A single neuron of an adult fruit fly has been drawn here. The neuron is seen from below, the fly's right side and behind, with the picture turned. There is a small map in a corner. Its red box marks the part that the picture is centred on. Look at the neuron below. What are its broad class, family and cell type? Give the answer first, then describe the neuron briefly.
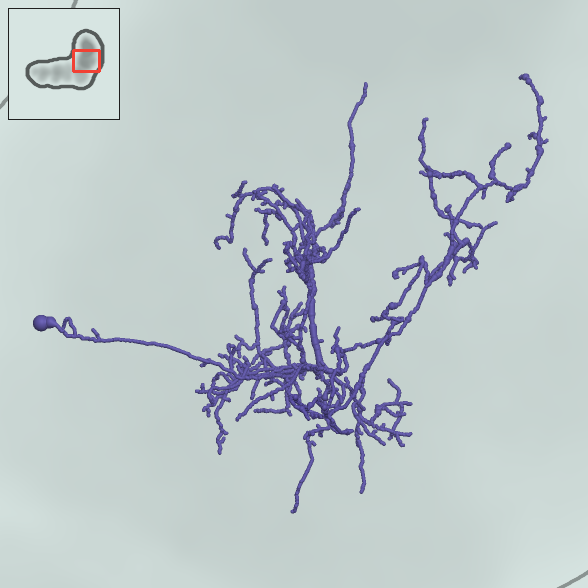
Its broad class is central-brain intrinsic neuron. Its family is hemilineage SMPpv2_ventral. It is of cell type PVLP200m_a. Its cell body lies on the left of the picture. Dozens of branch ends can be seen.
